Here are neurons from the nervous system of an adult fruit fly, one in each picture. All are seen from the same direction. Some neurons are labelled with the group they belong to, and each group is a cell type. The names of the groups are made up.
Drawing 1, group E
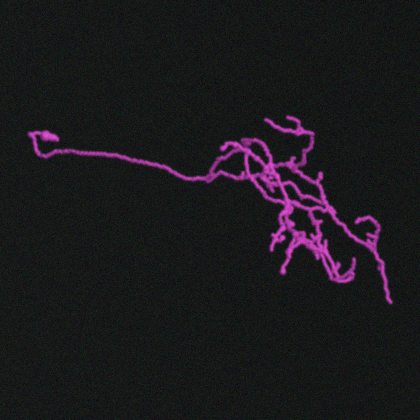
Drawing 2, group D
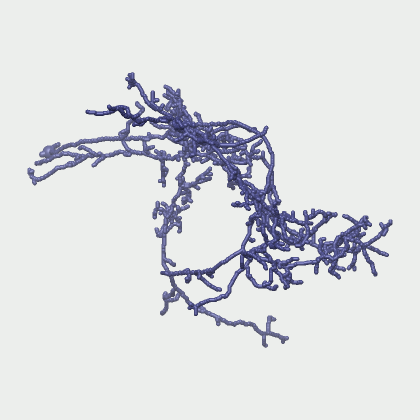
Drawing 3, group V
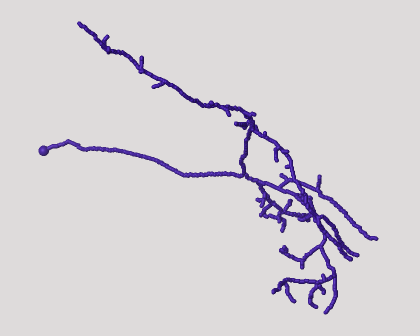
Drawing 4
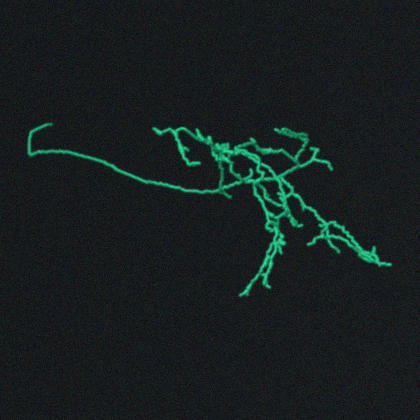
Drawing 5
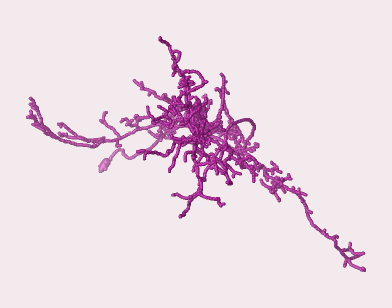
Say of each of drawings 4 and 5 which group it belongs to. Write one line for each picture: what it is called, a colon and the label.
4: group E
5: group D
